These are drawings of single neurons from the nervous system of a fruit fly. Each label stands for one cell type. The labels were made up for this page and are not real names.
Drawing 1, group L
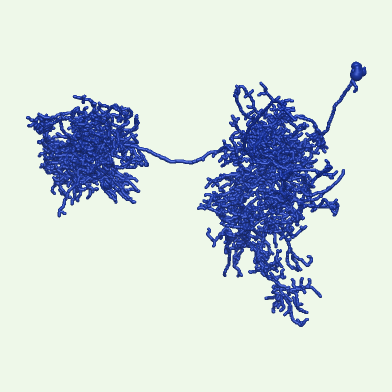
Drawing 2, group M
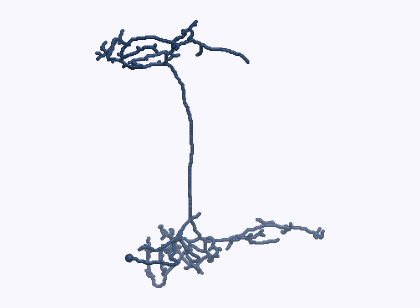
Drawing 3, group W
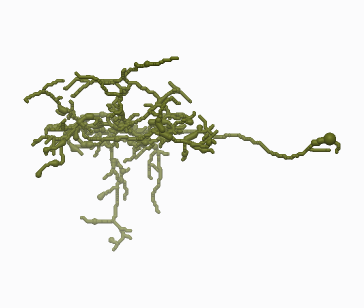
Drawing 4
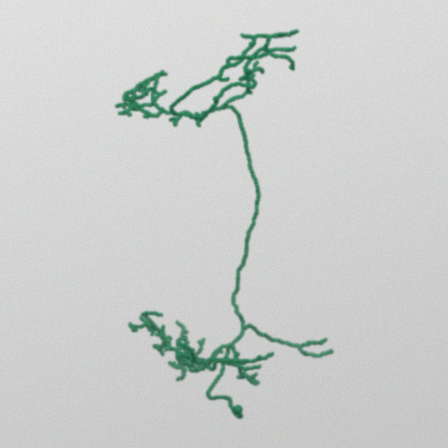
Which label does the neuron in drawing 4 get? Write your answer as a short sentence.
It belongs to group M.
